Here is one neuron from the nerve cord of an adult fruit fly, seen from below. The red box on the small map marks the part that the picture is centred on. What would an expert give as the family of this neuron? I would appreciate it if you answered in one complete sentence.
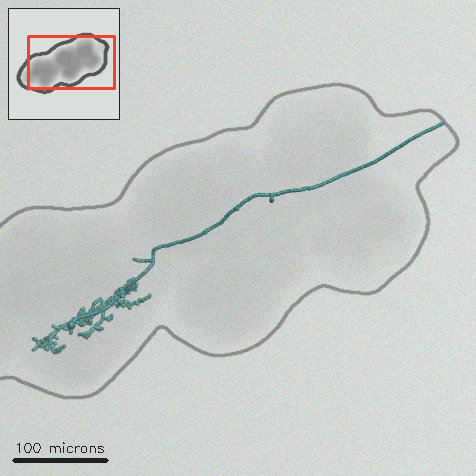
The neuron takes hemilineage 10B as its family.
